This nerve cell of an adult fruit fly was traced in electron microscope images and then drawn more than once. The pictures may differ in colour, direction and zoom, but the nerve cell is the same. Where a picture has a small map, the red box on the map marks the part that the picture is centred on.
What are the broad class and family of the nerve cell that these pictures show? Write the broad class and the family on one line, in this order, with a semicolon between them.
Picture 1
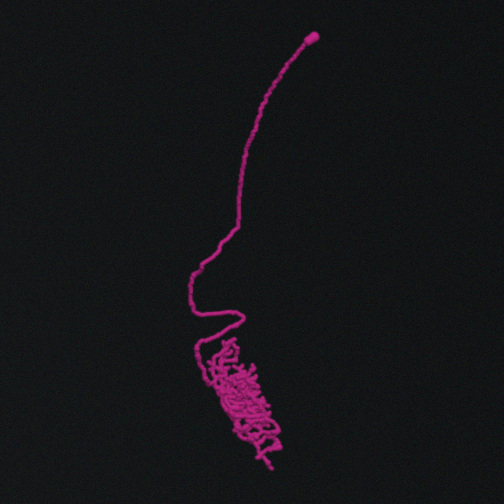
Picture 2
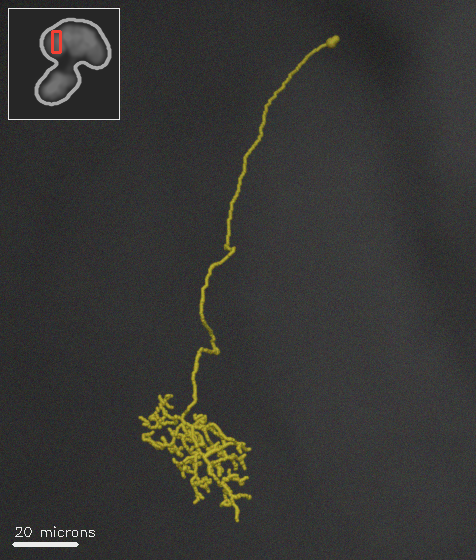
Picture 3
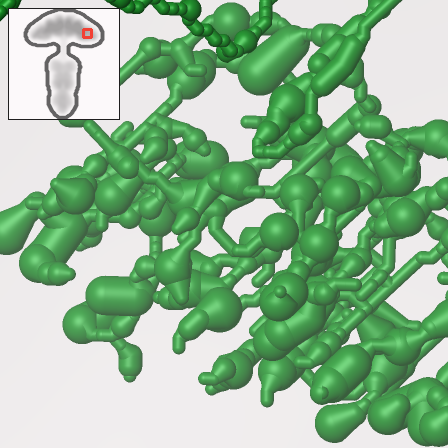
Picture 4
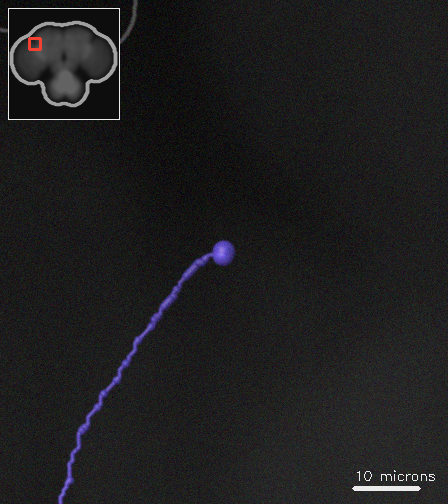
optic-lobe intrinsic neuron; Pm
